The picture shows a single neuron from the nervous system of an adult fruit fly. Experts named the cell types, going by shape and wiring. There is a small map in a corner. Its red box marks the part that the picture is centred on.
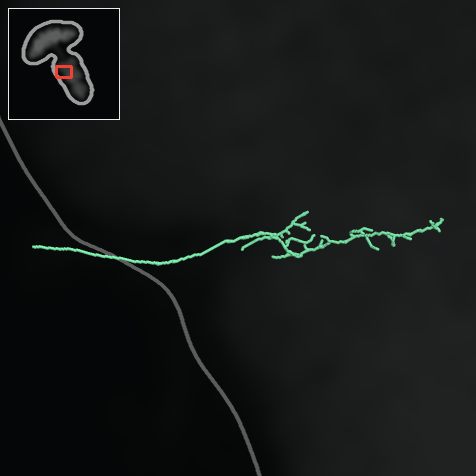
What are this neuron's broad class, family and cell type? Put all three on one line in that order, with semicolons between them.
sensory neuron entering the nerve cord; class gustatory; WG3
